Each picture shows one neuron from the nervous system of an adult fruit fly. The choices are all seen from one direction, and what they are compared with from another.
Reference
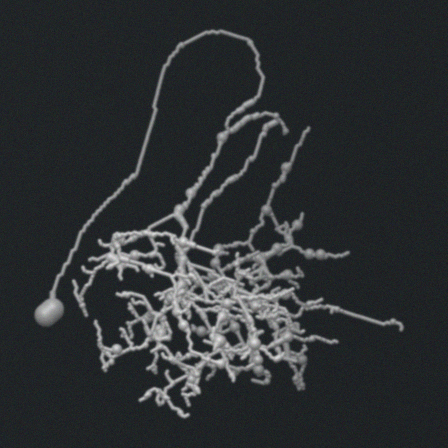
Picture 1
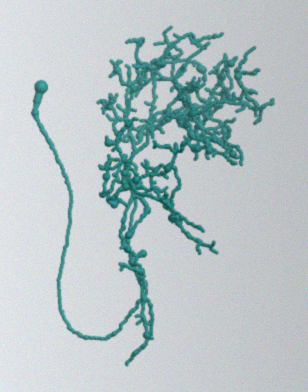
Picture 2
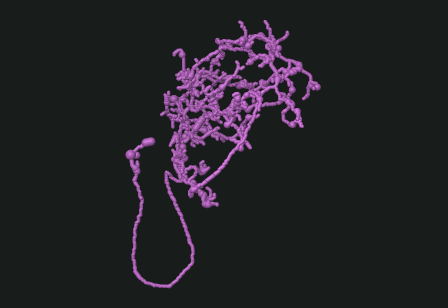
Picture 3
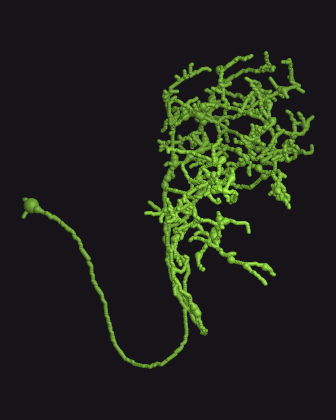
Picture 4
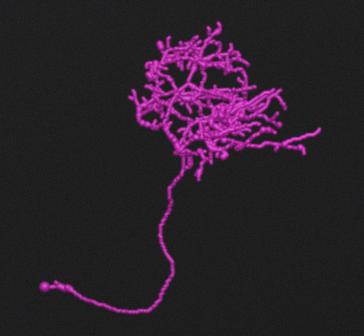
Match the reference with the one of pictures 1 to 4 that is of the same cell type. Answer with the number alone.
3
